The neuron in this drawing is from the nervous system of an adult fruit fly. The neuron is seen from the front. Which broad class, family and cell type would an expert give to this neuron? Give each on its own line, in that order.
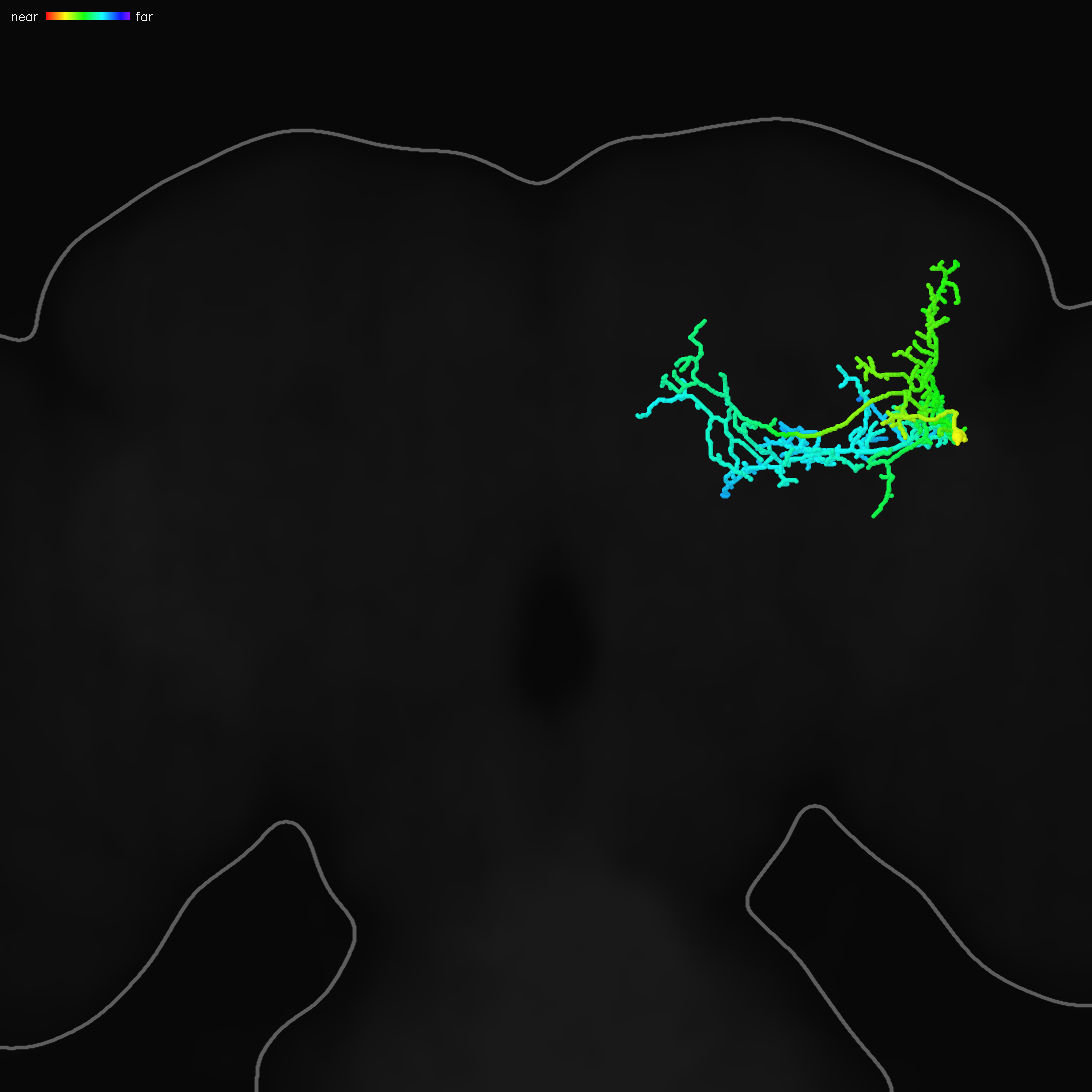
central-brain intrinsic neuron
hemilineage SLPa&l1_anterior
PLP056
